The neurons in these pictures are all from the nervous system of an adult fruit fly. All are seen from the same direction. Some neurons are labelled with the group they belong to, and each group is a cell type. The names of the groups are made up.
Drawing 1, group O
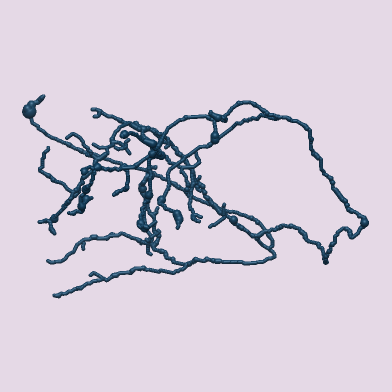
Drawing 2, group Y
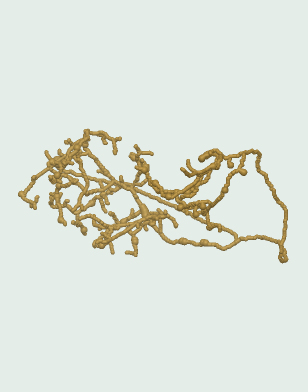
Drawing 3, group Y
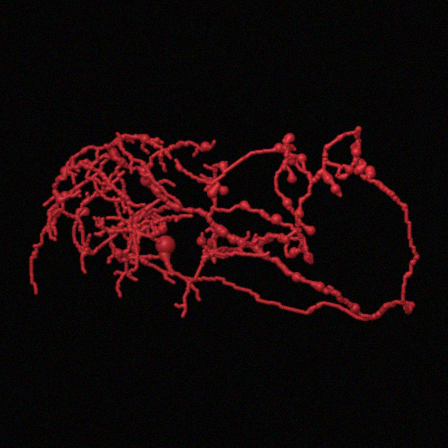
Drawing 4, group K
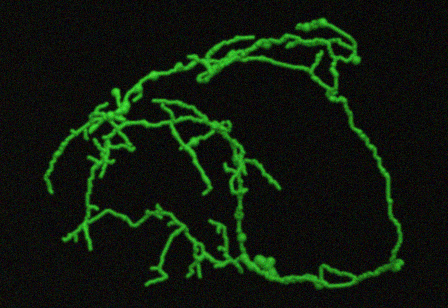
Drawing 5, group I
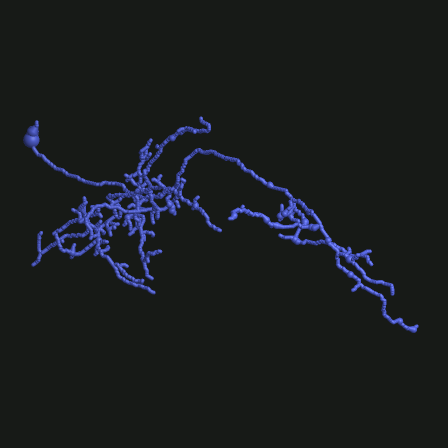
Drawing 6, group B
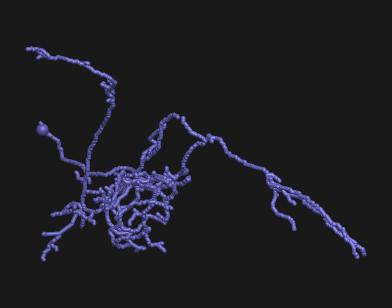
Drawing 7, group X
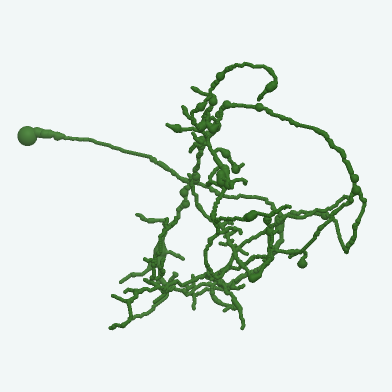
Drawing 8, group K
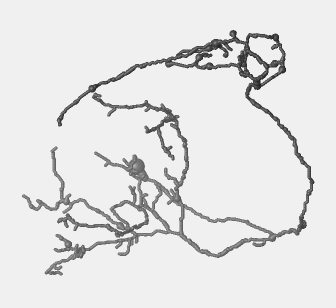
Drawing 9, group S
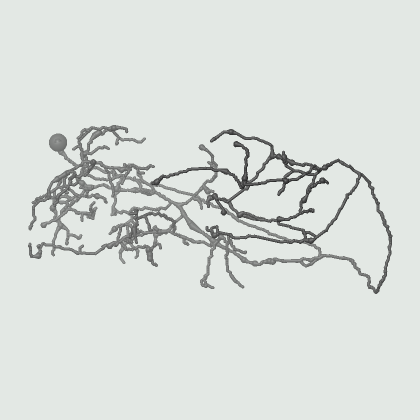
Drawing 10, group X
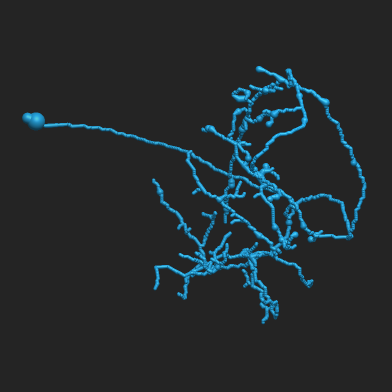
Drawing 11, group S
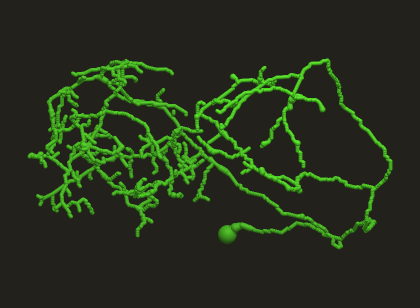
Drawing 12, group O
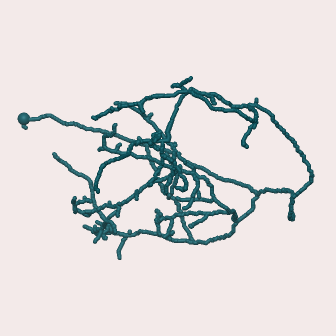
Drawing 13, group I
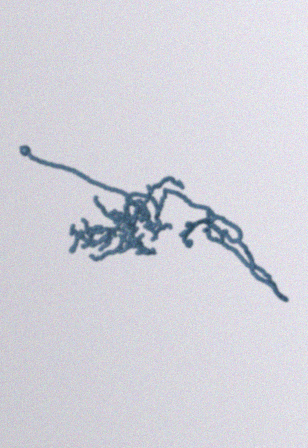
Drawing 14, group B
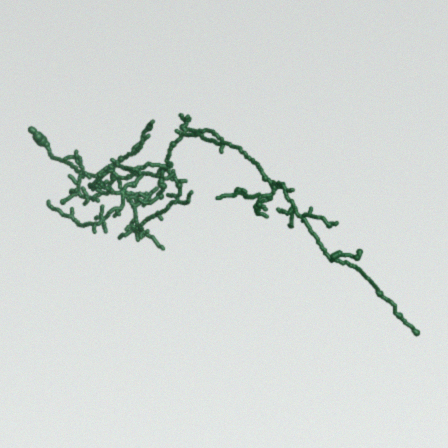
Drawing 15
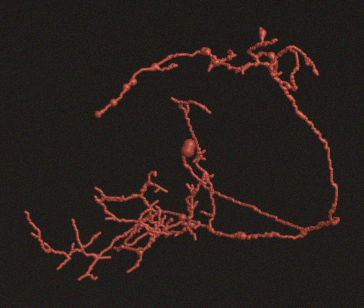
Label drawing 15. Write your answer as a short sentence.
It belongs to group K.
